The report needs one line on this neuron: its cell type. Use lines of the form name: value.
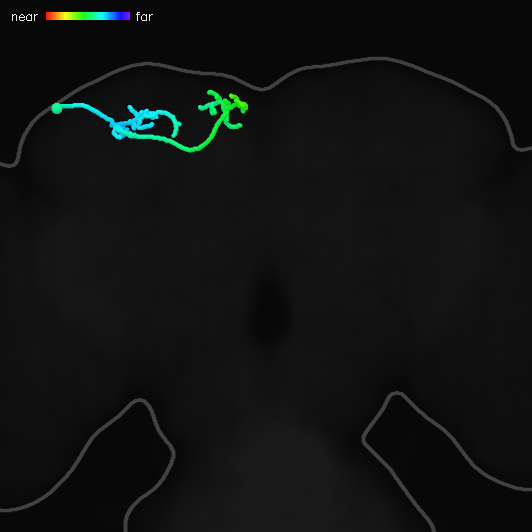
cell type: SMP227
